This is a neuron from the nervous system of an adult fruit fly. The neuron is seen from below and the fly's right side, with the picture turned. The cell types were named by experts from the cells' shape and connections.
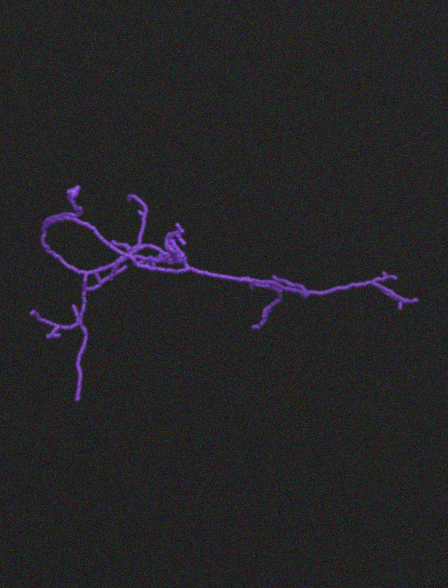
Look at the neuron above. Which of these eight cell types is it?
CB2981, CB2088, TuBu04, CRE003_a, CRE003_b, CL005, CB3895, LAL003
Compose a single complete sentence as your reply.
The cell type of the neuron here is CRE003_b.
